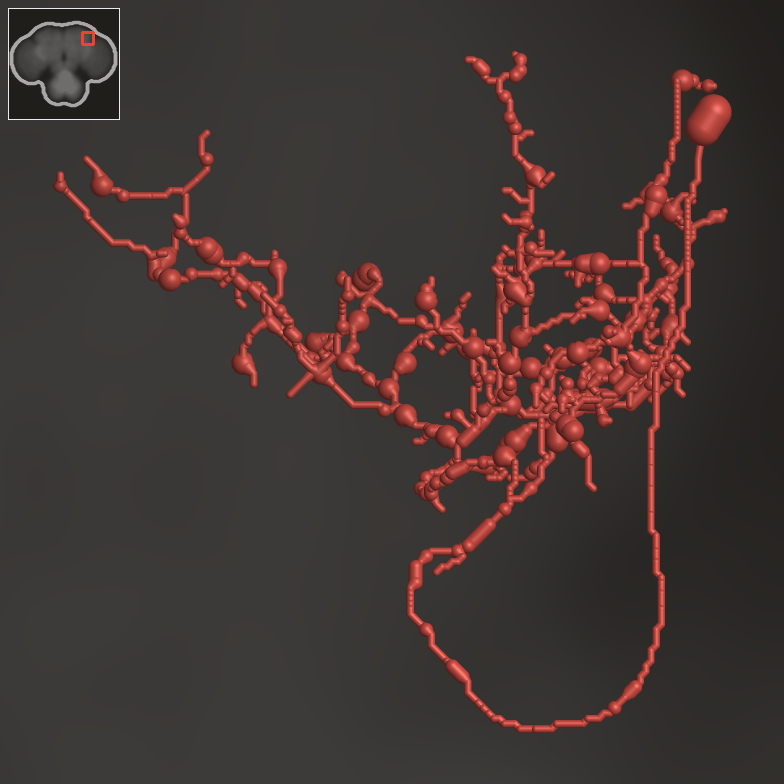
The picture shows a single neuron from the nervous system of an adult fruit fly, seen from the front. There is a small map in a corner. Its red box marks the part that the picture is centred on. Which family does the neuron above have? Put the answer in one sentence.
The family is hemilineage LHl1.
